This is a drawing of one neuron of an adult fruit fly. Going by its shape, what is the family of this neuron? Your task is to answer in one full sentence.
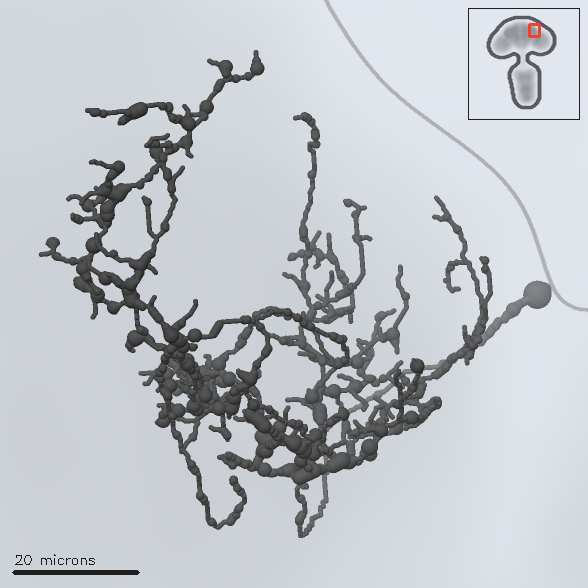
Family-wise, the neuron is hemilineage SLPpl3.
